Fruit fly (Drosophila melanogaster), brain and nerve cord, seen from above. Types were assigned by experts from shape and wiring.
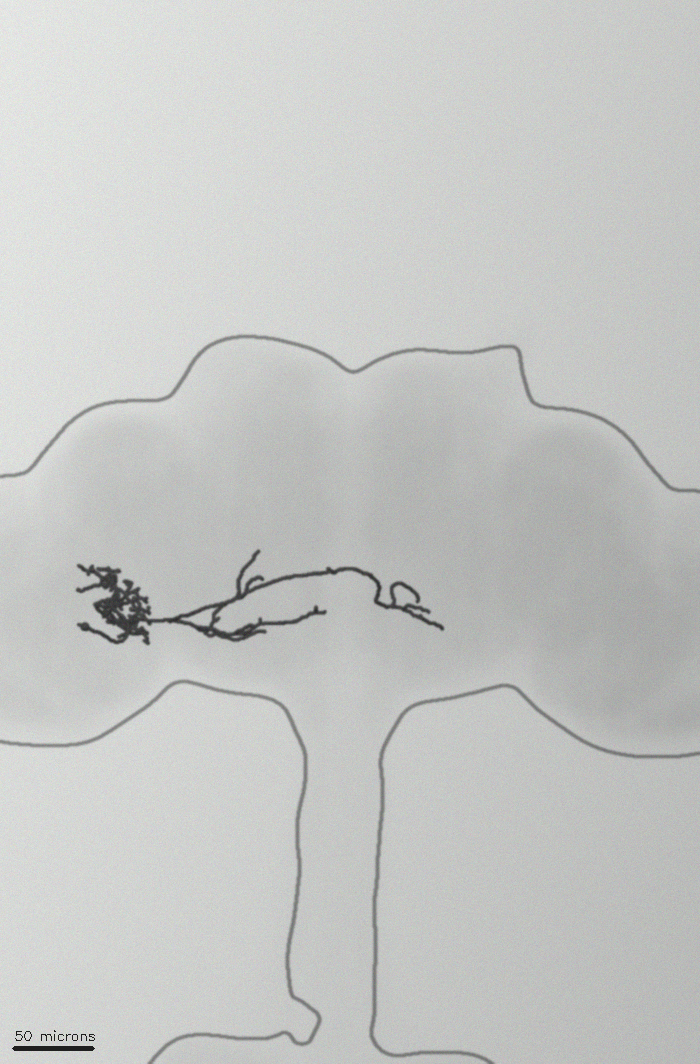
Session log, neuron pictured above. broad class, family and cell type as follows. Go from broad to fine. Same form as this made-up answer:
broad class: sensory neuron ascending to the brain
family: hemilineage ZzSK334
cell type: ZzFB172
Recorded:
broad class: visual projection neuron
family: hemilineage VPNp&v1_posterior
cell type: LC36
